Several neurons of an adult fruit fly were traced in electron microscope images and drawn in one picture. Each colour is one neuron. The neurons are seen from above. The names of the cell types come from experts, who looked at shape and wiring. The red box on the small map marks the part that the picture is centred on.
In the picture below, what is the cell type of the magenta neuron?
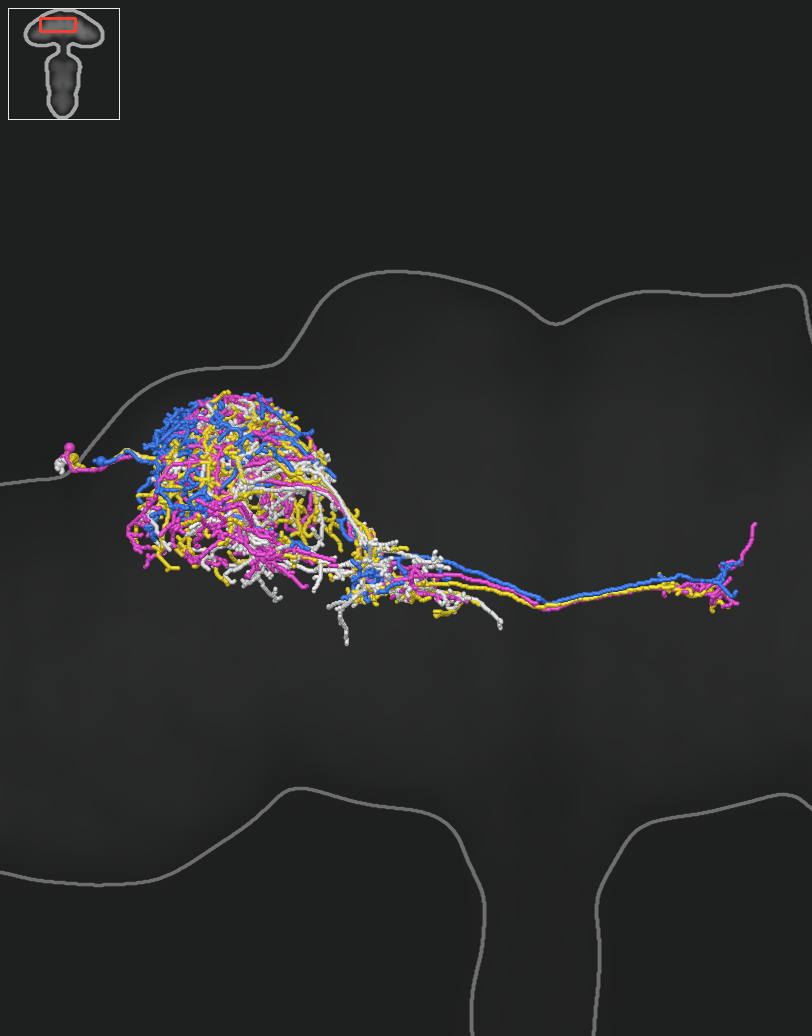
CB2330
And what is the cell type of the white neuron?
CB2458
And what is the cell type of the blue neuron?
AVLP182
